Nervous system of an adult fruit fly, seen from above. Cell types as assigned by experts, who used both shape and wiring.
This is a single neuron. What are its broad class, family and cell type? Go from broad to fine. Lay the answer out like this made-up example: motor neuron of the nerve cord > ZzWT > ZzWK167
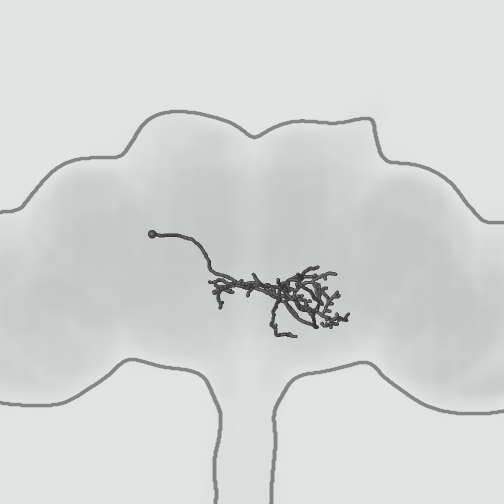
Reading: central-brain intrinsic neuron > hemilineage MX7 > AMMC017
